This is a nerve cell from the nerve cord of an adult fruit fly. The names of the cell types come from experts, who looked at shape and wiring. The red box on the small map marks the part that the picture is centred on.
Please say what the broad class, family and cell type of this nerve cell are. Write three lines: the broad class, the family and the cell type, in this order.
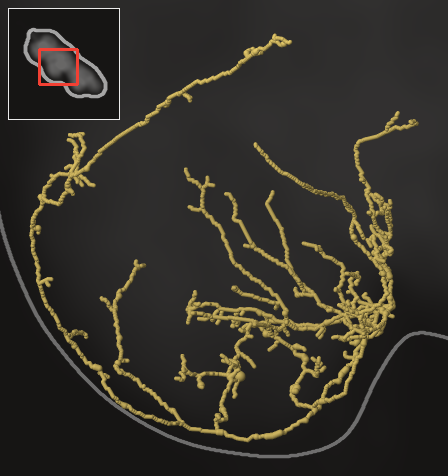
nerve-cord intrinsic neuron
hemilineage 19A
IN19A101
